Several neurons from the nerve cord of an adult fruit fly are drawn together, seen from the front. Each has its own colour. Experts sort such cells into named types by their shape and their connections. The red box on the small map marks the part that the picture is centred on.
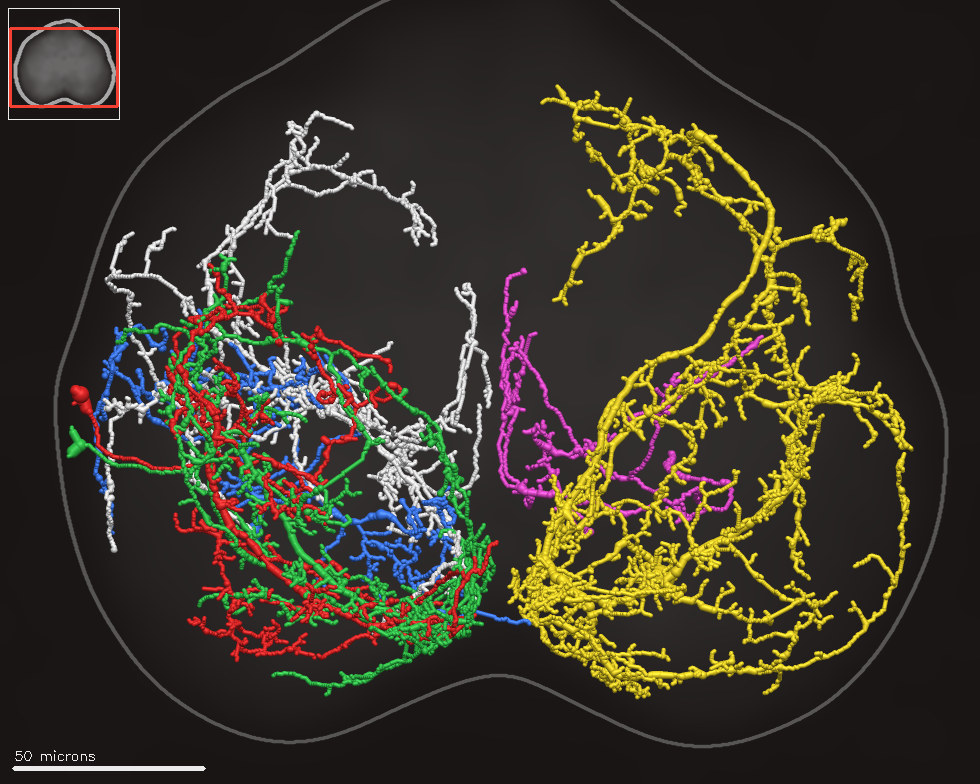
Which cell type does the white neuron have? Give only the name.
IN03A052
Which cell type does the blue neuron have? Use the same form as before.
IN03A063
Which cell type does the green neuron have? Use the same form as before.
IN03A035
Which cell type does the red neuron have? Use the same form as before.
IN03A054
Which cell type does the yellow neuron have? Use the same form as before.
IN12A004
